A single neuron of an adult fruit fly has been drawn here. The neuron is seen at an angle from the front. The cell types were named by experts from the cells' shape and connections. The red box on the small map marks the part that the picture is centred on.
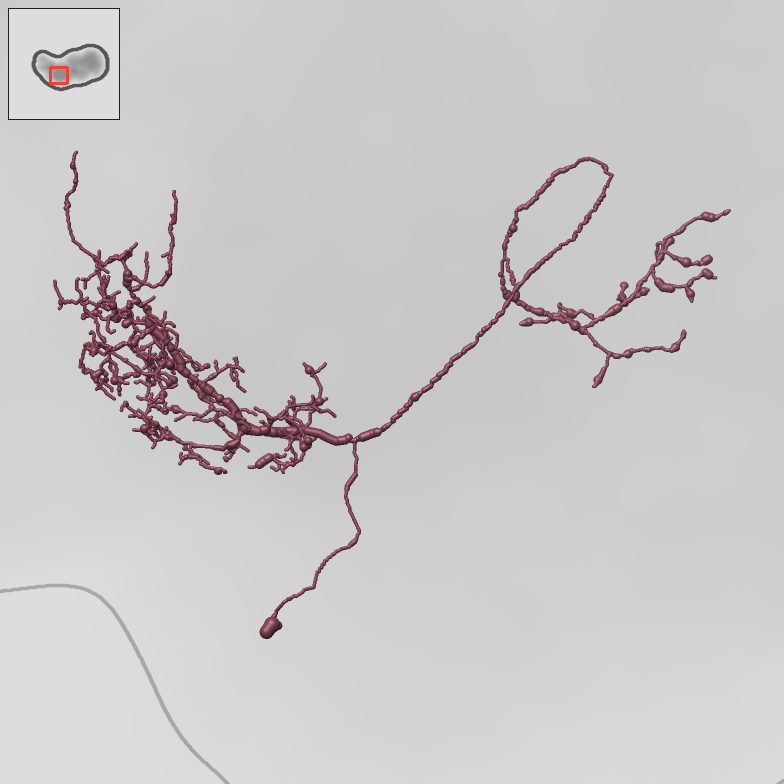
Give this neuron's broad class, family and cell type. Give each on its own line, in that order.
nerve-cord intrinsic neuron
hemilineage 06B
IN06B067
